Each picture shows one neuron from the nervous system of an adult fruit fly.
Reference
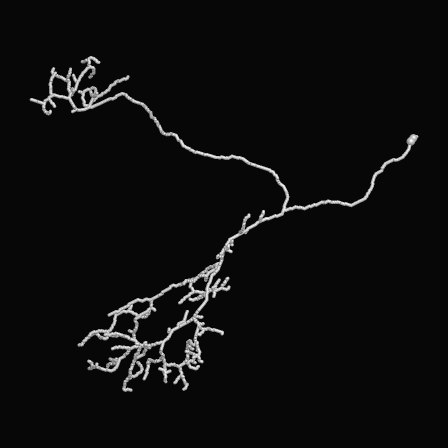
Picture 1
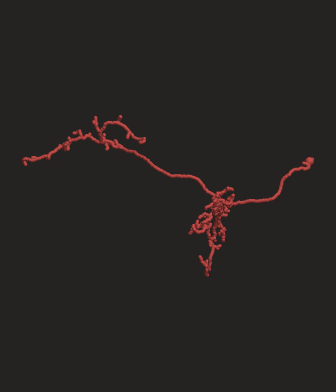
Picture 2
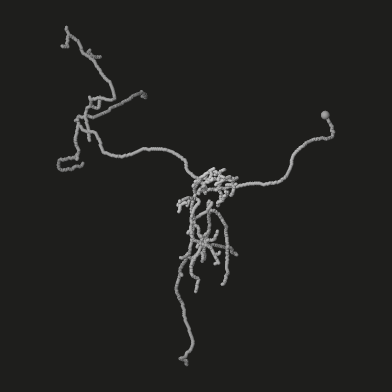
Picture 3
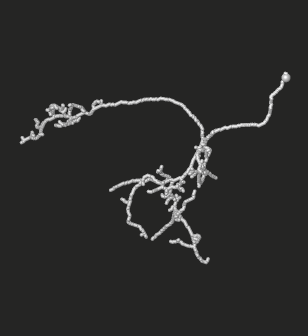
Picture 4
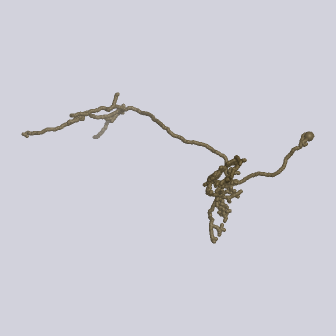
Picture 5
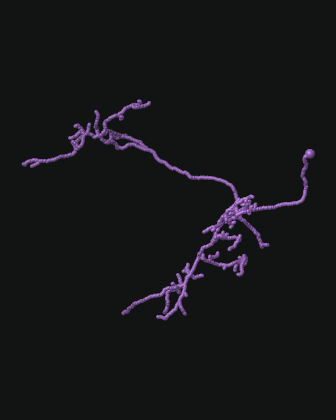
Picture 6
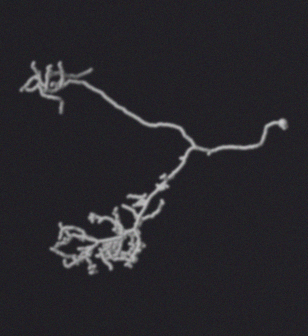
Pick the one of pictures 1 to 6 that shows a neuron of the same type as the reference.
6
